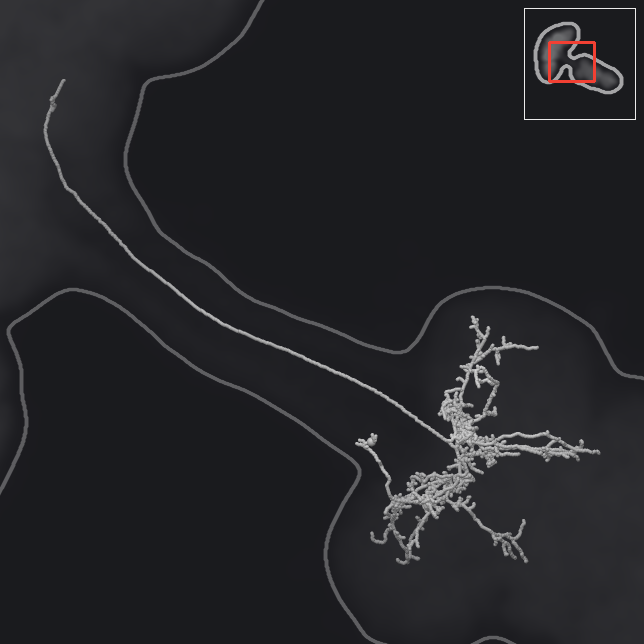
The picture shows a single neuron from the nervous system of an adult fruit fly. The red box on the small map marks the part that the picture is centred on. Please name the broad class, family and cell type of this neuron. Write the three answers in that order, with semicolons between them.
ascending neuron; hemilineage 08B; AN08B043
